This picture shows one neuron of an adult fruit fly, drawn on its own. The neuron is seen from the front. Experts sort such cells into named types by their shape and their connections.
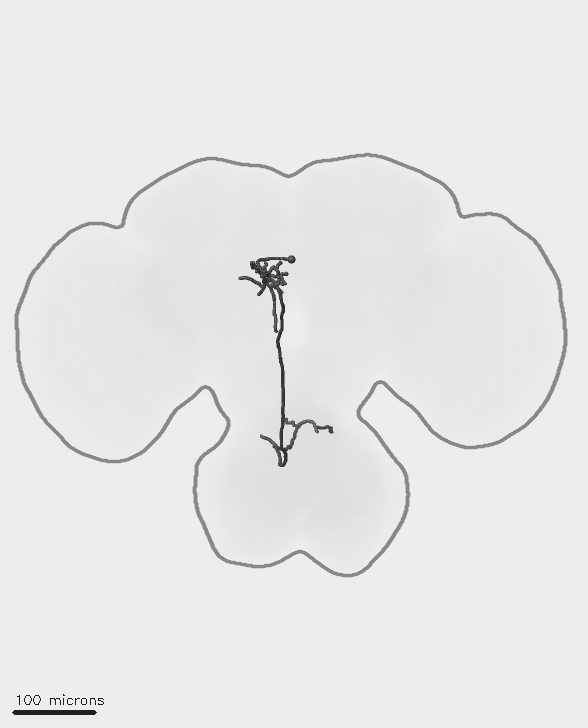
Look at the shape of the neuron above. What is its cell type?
DNpe011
